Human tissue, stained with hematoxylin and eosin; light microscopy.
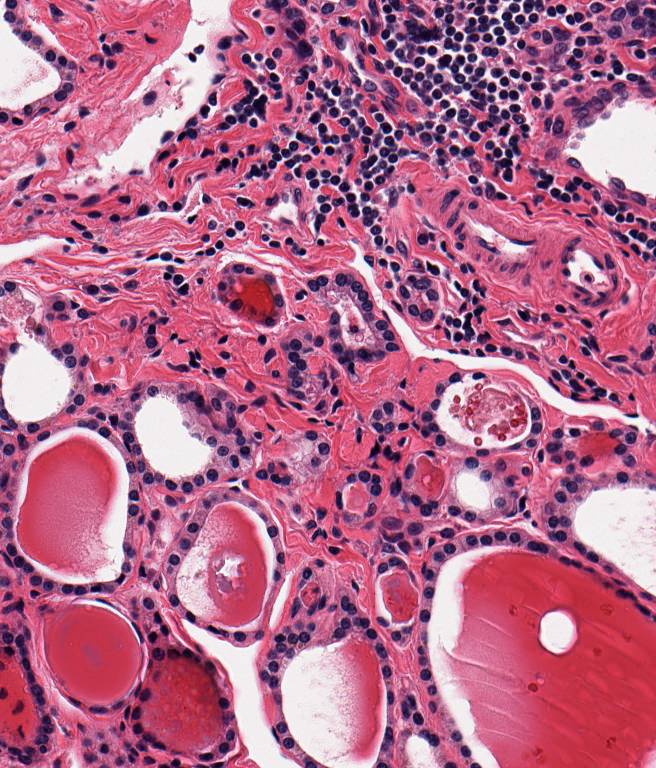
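Thyroid, haematoxylin and eosin. Follicles vary widely in size, the largest lying at bottom right. Each is lined by a single layer of cuboidal cells with round dark nuclei. A dense sheet of lymphocytes with small round dark nuclei occupies the top centre and upper right. Wavy pink collagen bands cross the middle of the field between follicles and lymphocytes.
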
